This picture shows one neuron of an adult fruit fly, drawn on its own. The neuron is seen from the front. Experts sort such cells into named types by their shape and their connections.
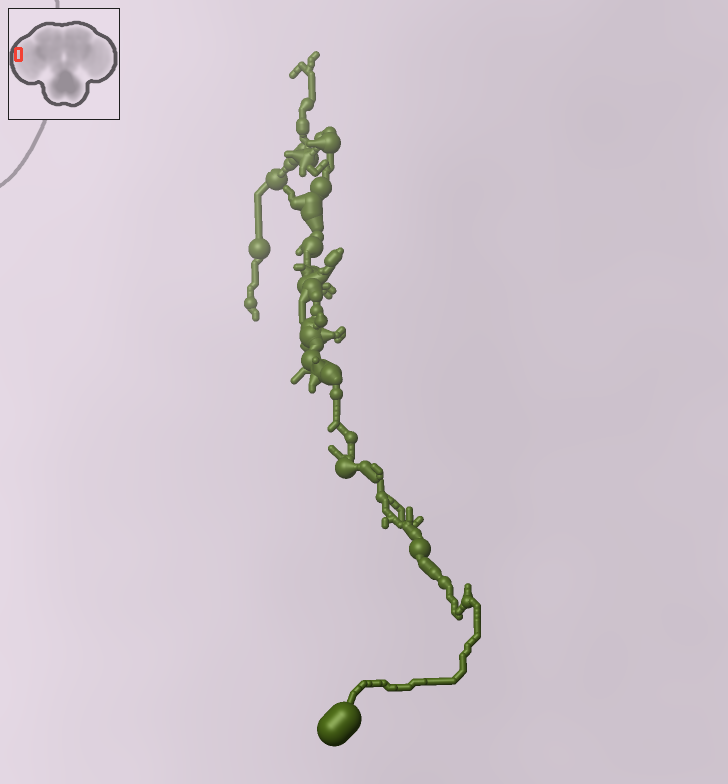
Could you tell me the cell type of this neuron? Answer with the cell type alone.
Dm3b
